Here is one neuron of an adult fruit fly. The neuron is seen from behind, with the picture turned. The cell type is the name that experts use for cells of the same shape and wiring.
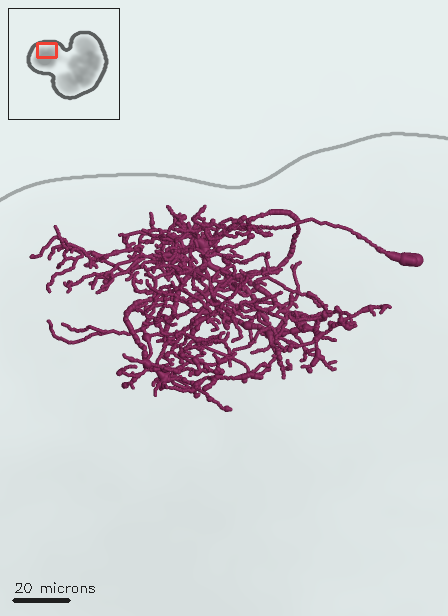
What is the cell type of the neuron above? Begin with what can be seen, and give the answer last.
The cell body can be seen on the right of the picture. By the scale bar it is about 140 microns wide in this view. This is a nerve-cord intrinsic neuron. It is of cell type IN09A010.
